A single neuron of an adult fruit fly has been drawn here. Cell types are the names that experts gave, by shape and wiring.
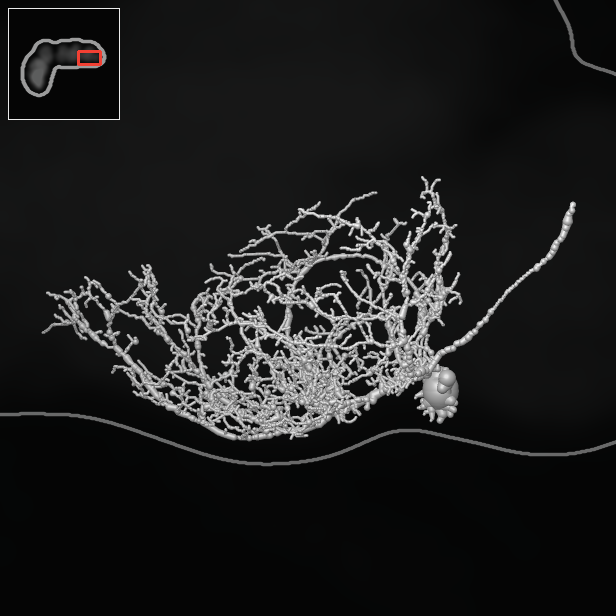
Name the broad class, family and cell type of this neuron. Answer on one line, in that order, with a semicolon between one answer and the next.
motor neuron of the nerve cord; hemilineage 20B.21B.22B; Sternal posterior rotator MN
